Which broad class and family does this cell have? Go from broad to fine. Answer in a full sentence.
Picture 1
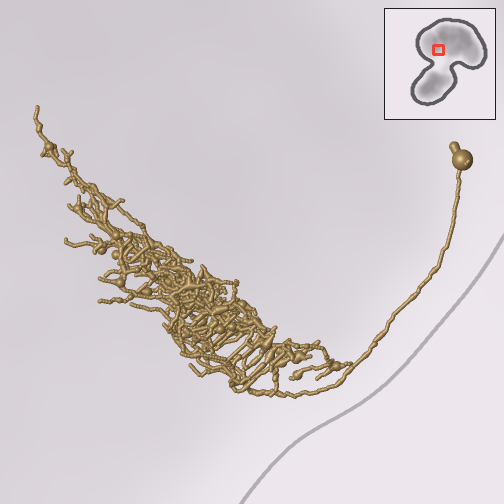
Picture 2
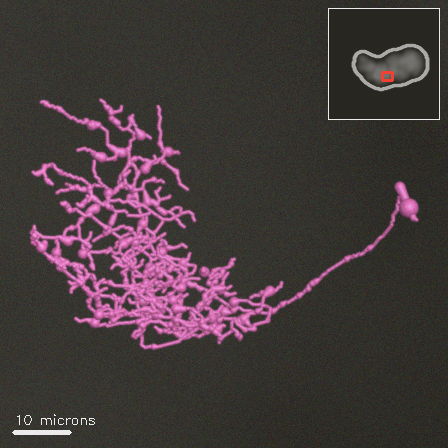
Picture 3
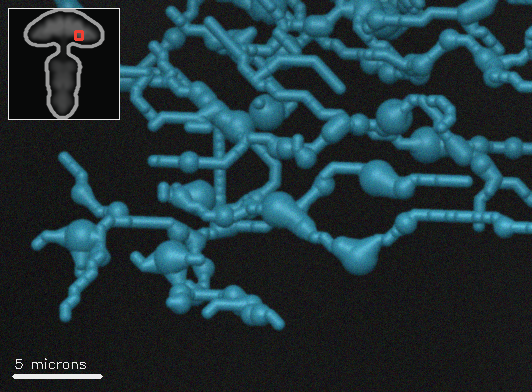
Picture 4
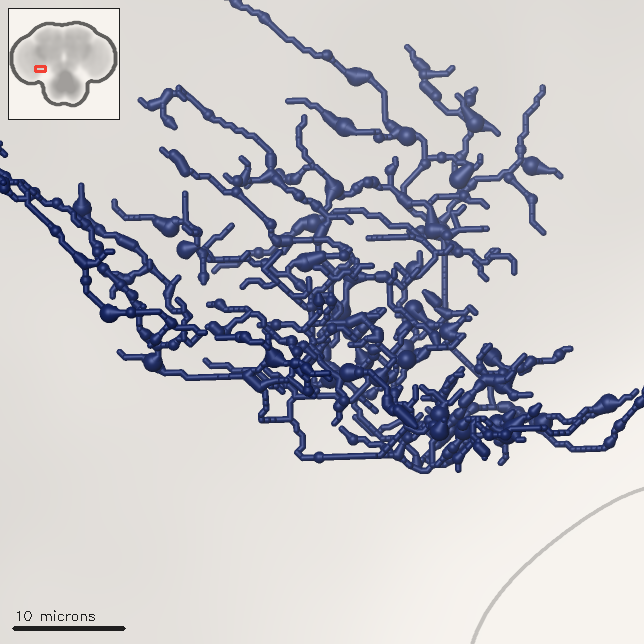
An optic-lobe intrinsic neuron of the Tm family.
